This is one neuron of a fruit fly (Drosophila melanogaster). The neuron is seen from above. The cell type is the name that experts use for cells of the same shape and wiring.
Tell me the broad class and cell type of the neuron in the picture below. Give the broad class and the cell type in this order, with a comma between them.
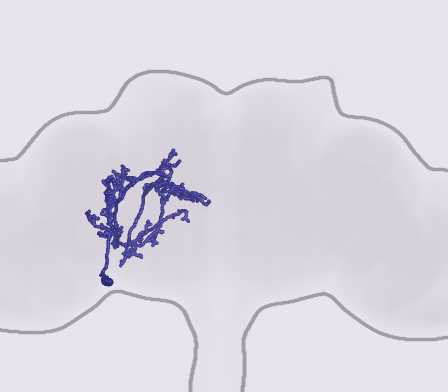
central-brain intrinsic neuron, PVLP209m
